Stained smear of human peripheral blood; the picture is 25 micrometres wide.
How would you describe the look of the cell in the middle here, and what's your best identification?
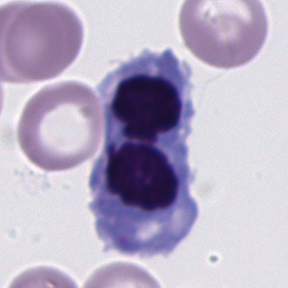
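Dark purple, densely clumped chromatin fills the nucleus. The rim of cytoplasm is widest below the nucleus, and pale clear spaces lie in the cytoplasm at the lower end of the cell. The cell outline is irregular, with ragged, frayed edges. This cell is a normoblast.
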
